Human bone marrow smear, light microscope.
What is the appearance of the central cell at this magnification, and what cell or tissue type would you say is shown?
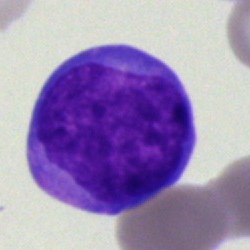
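Look at the cytoplasm first: it forms only a thin blue rim around the nucleus. Notice that this rim is at its widest toward the lower left. Scan it slowly, and you will find no granules and no vacuoles in it. This cell is a blast.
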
